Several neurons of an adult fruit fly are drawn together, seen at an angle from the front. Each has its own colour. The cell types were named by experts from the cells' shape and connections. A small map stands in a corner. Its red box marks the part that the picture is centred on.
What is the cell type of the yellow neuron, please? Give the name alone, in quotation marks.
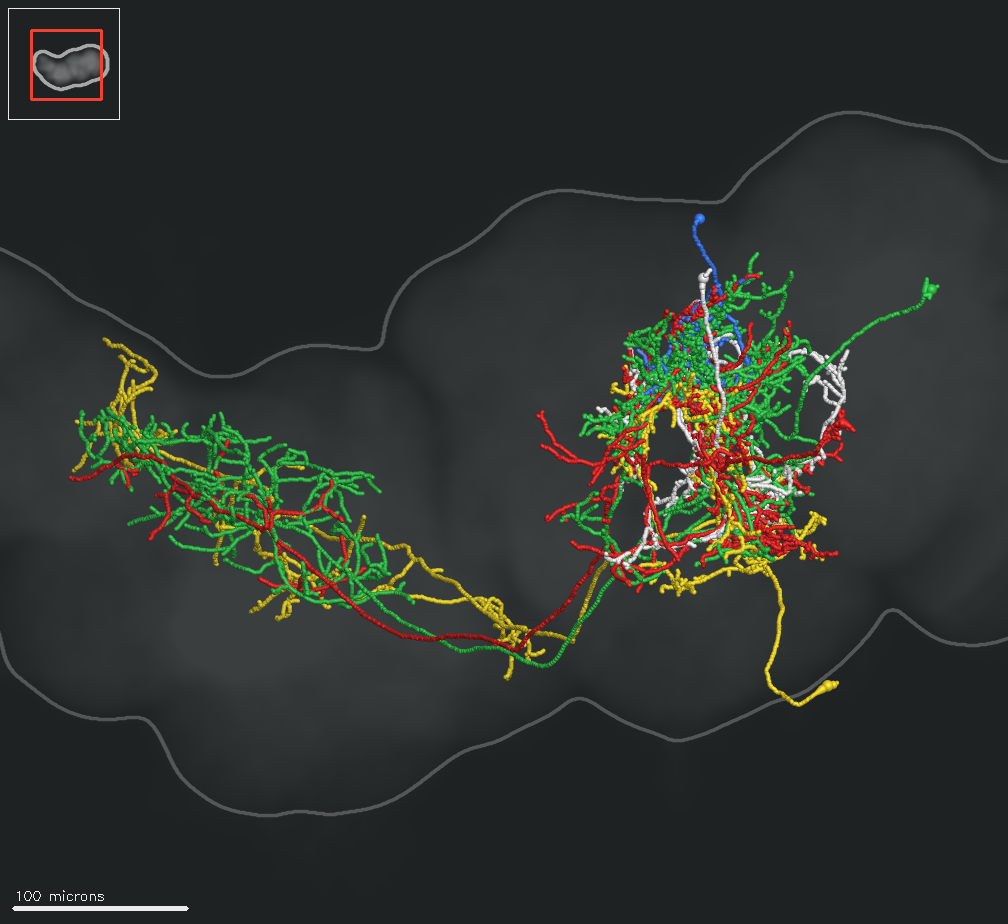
"DNg95"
